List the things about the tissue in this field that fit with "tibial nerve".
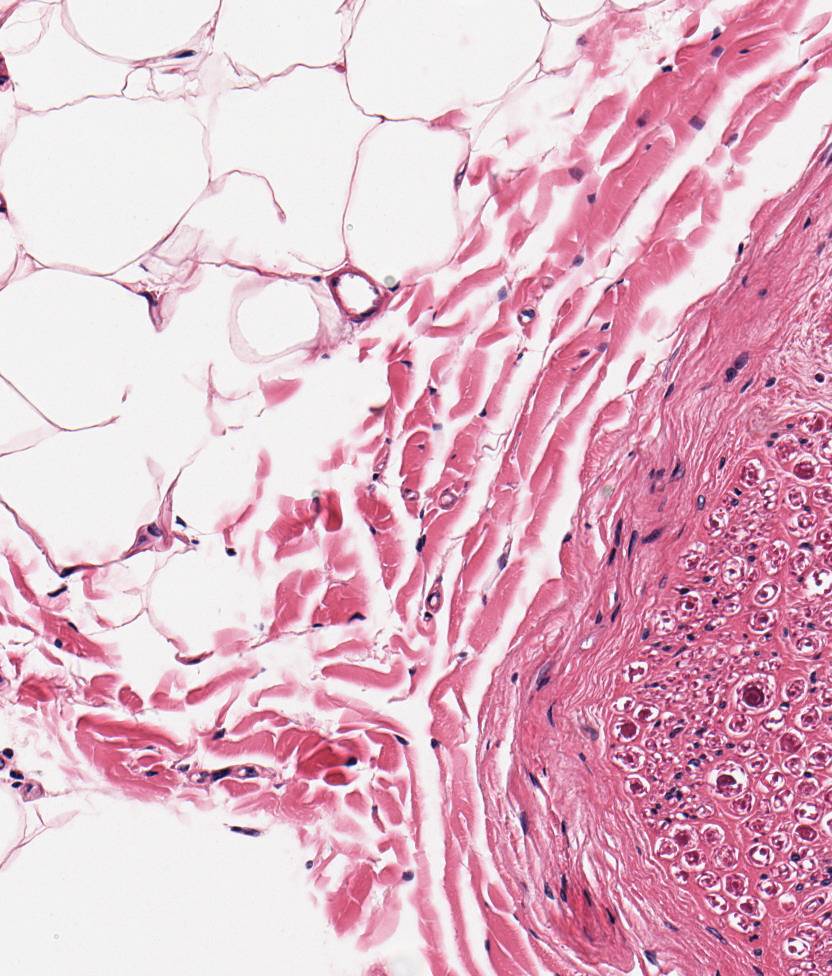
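Look first at the lower right: a rounded bundle packed with many small ring-shaped profiles, most with a central pink dot.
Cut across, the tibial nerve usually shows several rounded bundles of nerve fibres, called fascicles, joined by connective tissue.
That bundle fits the tibial nerve, though this field holds only one, not several.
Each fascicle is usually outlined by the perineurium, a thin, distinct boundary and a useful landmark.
Here, wavy pink fibrous tissue with elongated dark nuclei wraps the bundle's left side. Fat occupies the upper left, and pink fibres cross the middle obliquely, from lower left towards upper right.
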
